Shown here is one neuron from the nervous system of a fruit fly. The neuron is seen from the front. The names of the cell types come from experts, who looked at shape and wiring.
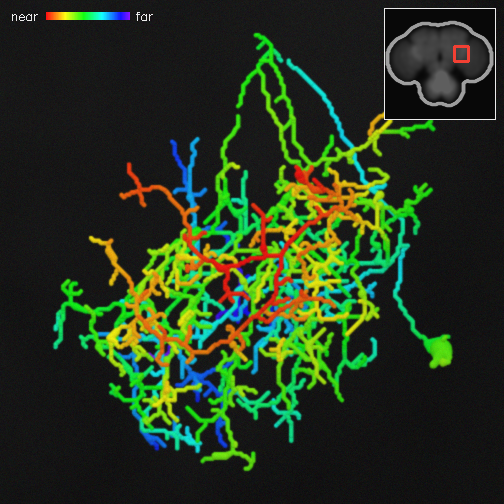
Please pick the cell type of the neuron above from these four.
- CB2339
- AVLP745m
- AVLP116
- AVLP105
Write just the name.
AVLP105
